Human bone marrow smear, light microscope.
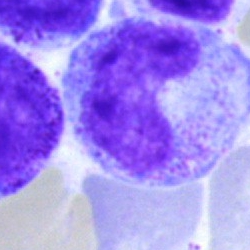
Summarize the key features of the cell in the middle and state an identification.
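Looking first at the outline, I see that it is rounded and smooth. The nucleus is indented on its right side, which gives it a kidney shape. Most of the cytoplasm lies to the right of the nucleus, and fine pink-purple granules are scattered all through it. So I would call this cell a metamyelocyte.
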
